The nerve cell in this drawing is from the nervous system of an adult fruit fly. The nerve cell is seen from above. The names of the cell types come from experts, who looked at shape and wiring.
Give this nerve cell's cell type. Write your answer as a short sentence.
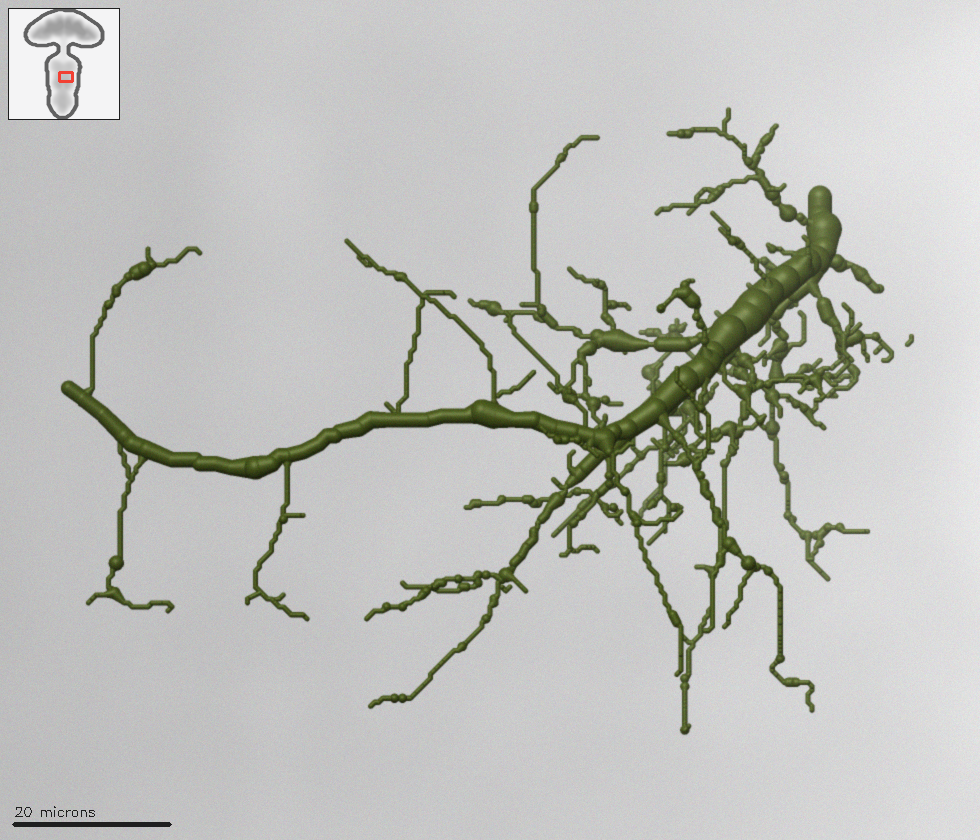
The cell type is IN05B001.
